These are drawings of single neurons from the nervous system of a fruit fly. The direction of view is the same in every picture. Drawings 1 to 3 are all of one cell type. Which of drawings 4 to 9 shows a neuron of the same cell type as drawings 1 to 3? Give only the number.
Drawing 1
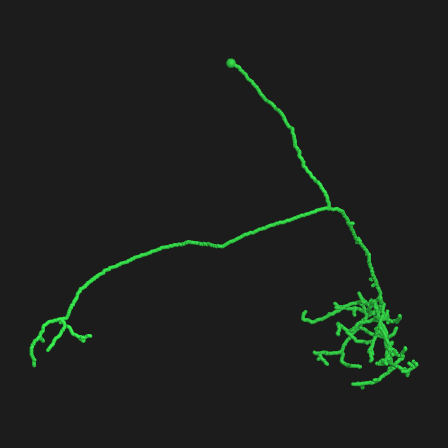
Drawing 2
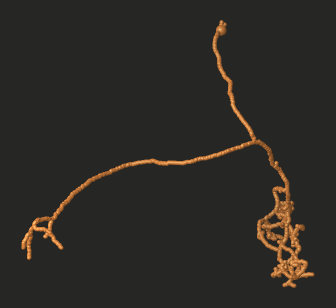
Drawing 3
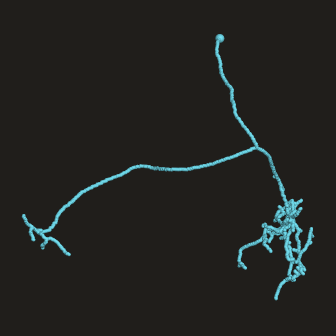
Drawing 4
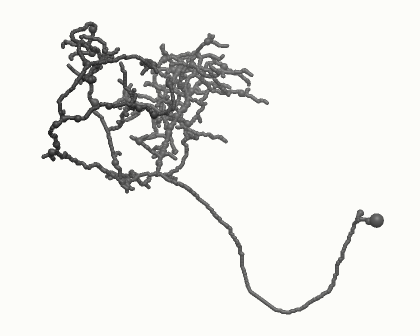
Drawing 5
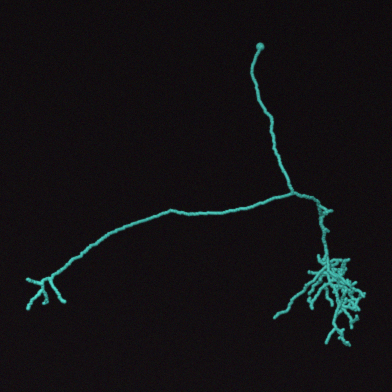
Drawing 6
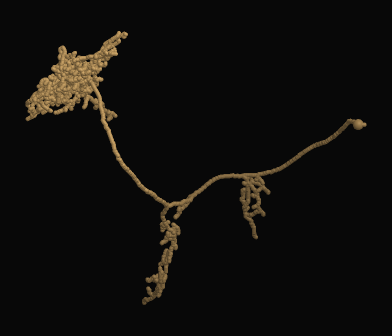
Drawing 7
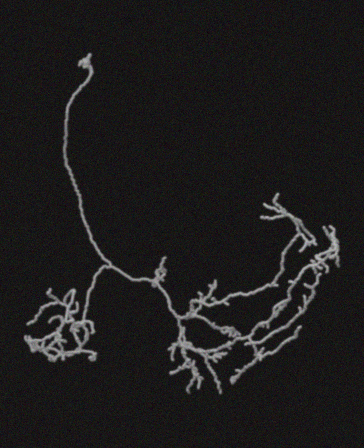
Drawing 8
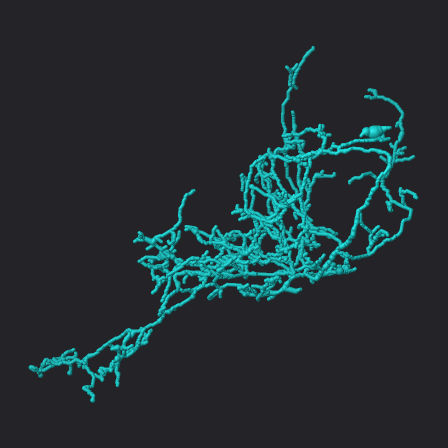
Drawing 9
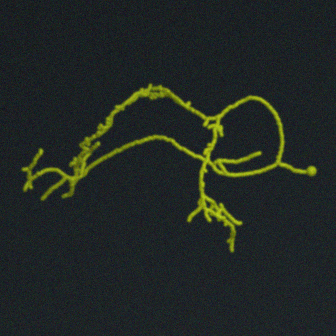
5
